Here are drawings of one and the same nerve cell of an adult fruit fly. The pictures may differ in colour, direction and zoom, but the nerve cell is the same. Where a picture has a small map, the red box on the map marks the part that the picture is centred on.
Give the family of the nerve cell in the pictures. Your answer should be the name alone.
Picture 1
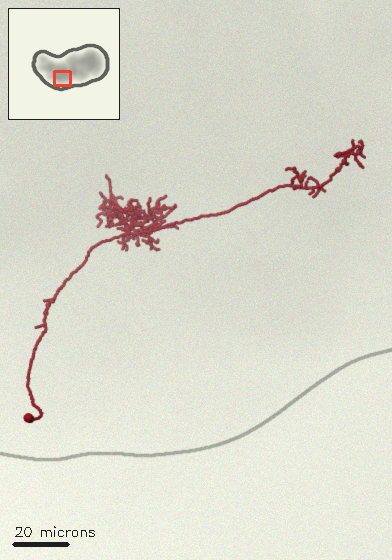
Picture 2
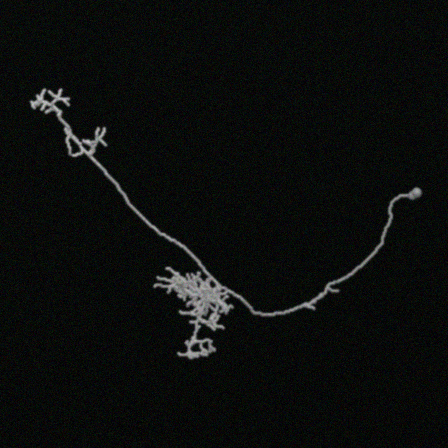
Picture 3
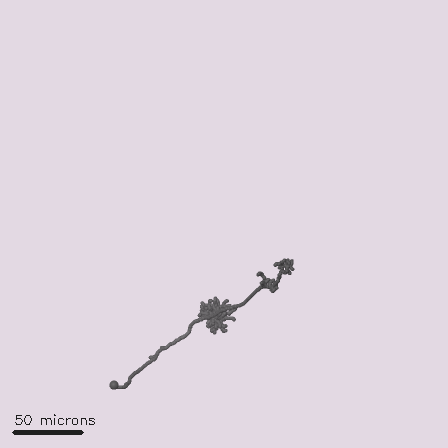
TmY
